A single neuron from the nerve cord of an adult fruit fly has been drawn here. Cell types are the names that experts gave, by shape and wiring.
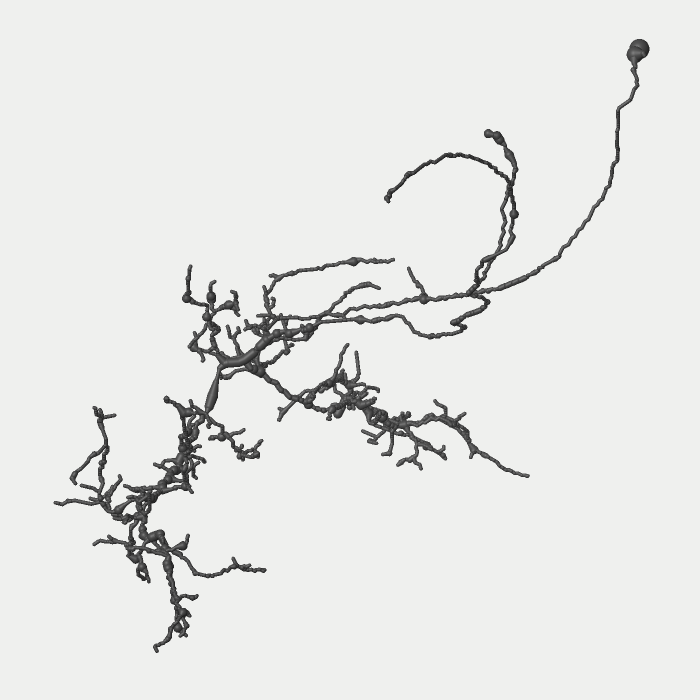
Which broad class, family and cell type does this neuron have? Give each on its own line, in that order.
nerve-cord intrinsic neuron
hemilineage 11A
IN11A030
